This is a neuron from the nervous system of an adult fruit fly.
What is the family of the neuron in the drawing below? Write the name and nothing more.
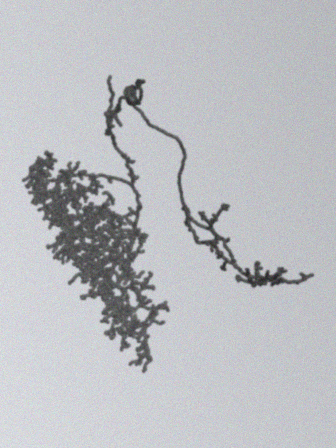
LT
